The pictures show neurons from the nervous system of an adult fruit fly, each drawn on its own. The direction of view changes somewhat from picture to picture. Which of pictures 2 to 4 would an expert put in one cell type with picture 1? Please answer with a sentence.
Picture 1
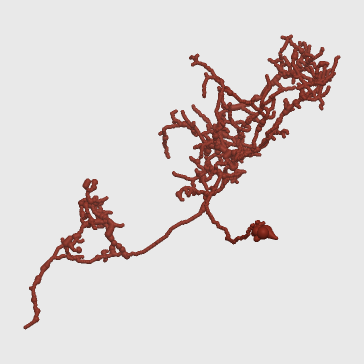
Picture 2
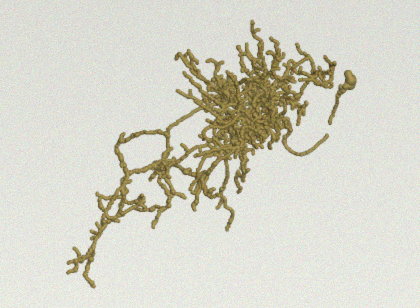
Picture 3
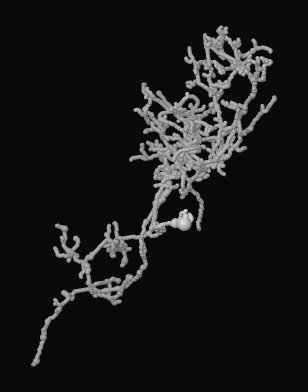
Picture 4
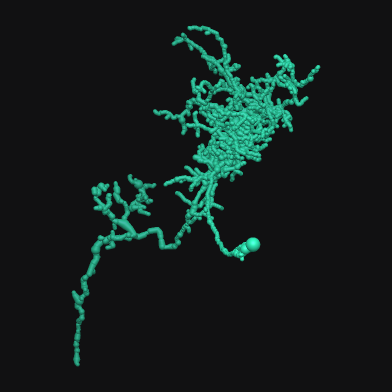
Picture 3 and picture 4 are of the same cell type.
